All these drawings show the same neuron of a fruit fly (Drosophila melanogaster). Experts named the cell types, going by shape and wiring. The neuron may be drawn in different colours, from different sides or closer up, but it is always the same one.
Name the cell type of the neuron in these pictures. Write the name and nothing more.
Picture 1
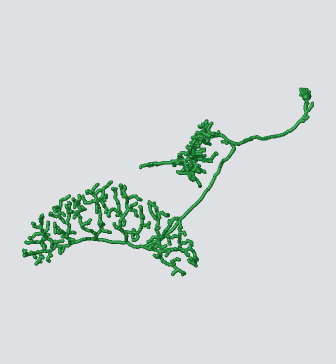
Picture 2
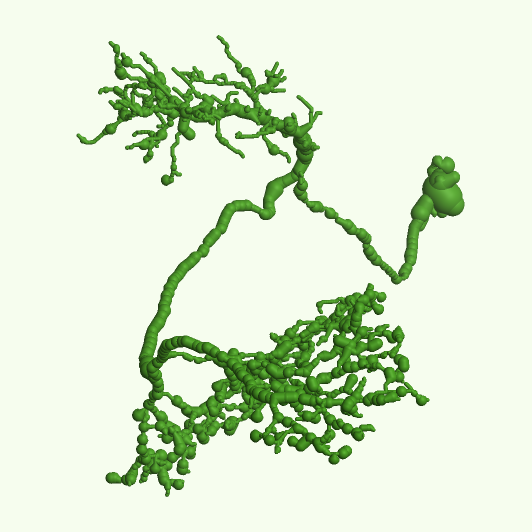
FB6D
